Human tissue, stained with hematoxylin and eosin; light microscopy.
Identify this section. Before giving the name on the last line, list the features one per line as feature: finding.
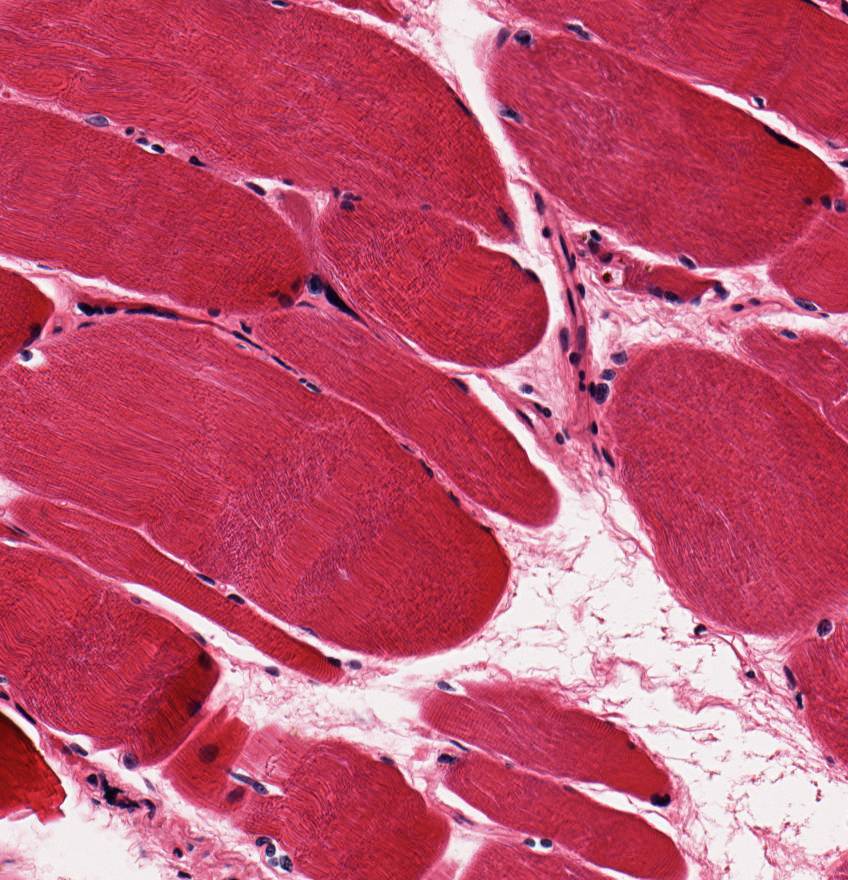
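Orientation: follow most fibre long axes from upper left to lower right
Cytoplasm: deeply eosinophilic, with fine parallel striations
Muscle nuclei: small, dark, flattened at the fibre edges
Central band: connective tissue with scattered elongated dark nuclei
Tissue: skeletal muscle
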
